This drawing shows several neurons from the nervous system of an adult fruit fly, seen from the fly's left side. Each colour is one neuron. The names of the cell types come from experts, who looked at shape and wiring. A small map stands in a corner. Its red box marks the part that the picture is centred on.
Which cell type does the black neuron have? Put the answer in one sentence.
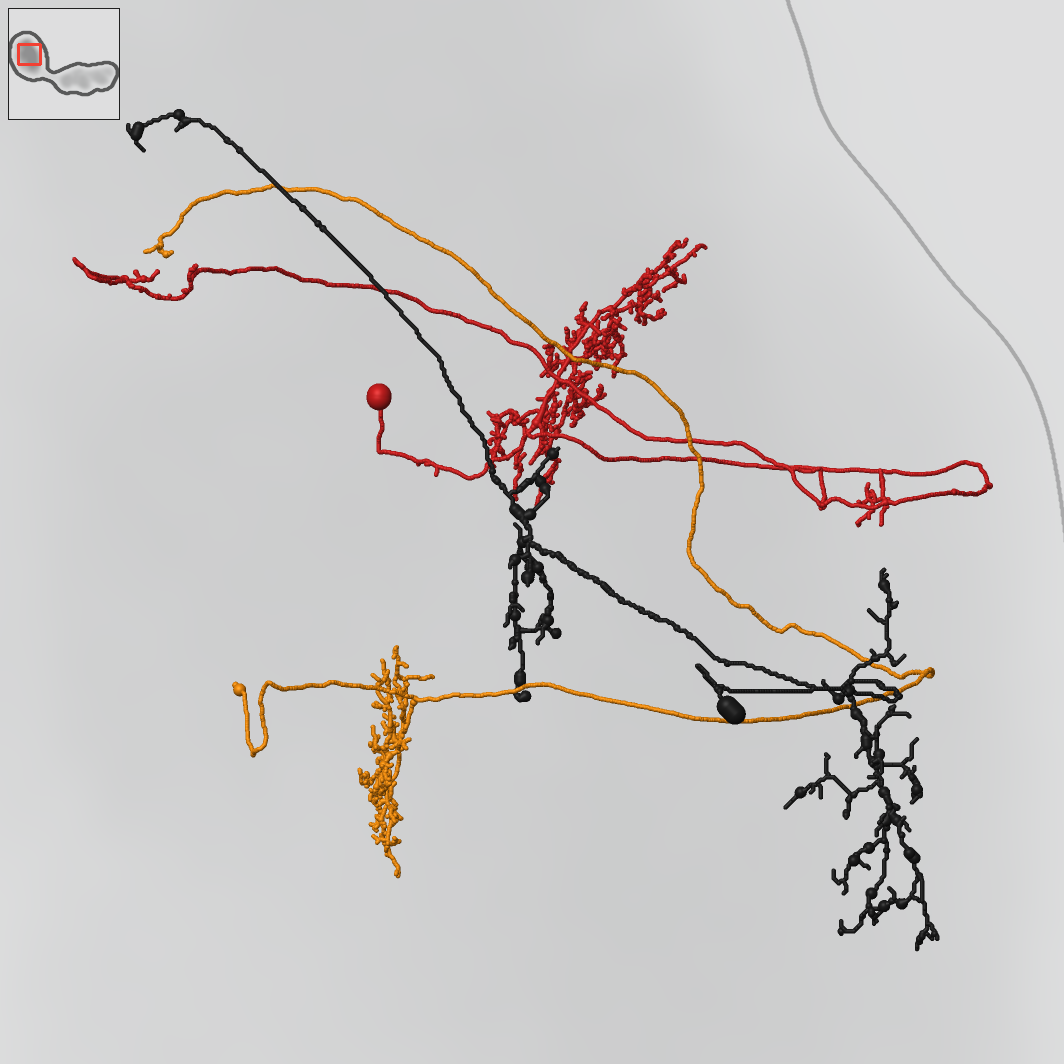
The cell type is MeTu4c.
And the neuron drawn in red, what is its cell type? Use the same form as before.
The cell type is MeTu4a.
